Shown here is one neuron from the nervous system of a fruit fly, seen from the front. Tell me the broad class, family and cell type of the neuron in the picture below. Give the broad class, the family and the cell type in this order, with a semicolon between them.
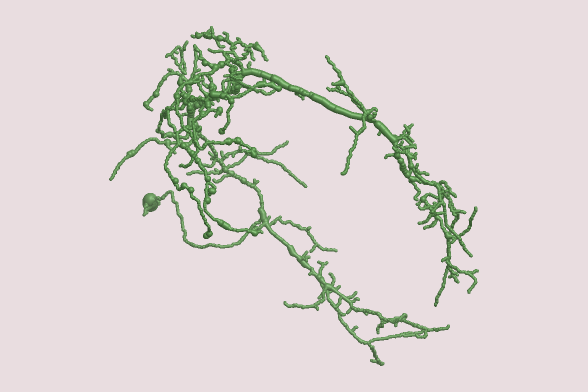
nerve-cord intrinsic neuron; hemilineage 03A; IN03A045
